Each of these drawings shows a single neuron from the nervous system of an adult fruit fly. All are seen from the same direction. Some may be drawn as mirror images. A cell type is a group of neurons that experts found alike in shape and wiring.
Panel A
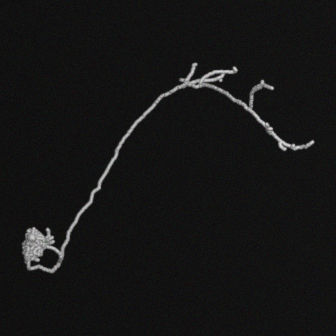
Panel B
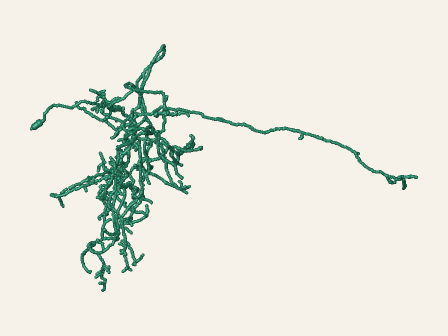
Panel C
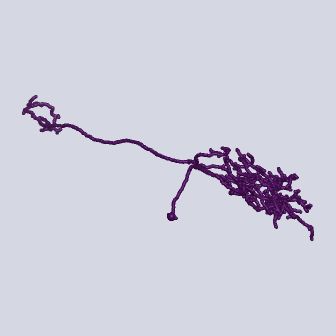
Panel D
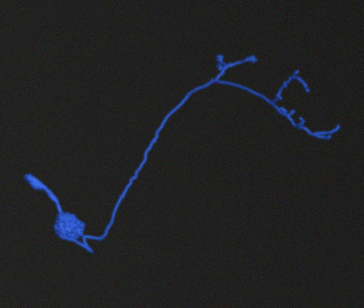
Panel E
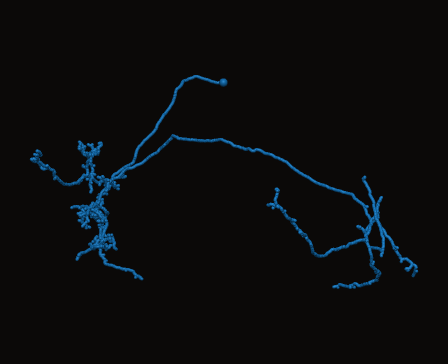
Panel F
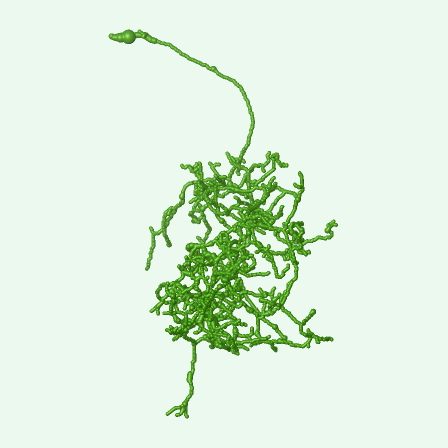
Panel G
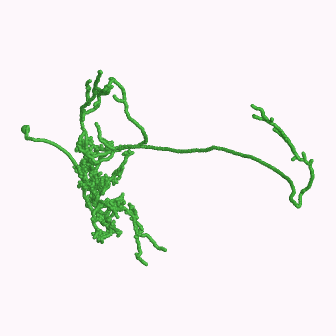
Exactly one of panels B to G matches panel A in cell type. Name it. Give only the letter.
D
